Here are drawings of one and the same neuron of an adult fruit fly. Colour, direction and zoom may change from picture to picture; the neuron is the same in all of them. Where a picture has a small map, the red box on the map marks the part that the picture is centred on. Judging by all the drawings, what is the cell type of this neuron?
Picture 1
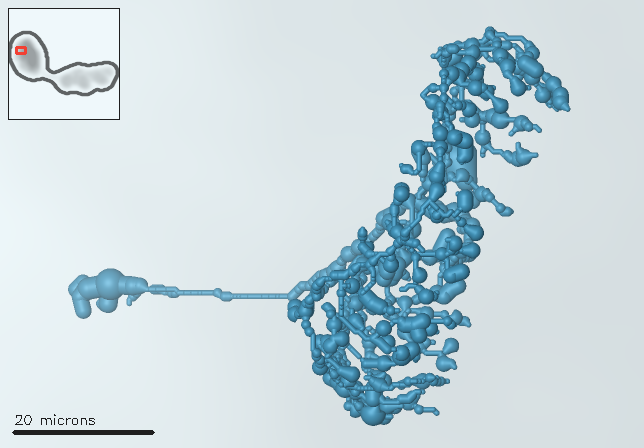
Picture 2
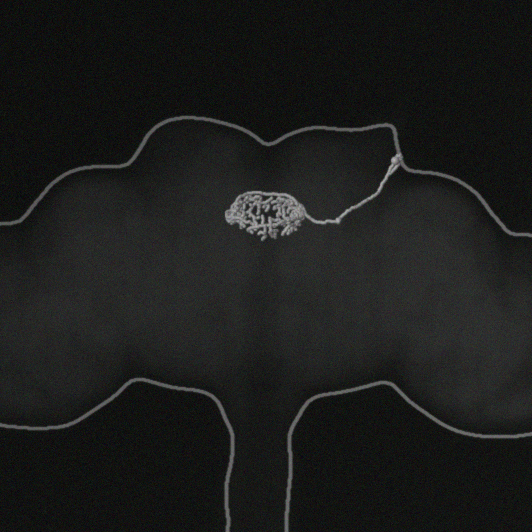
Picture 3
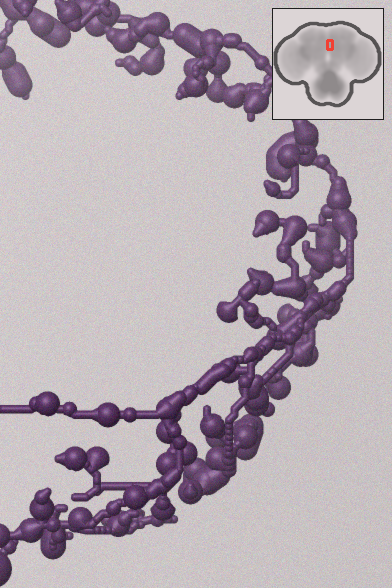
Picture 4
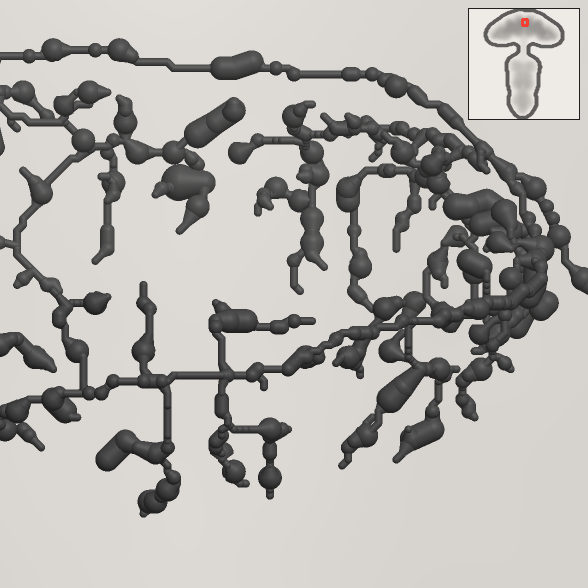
ER4d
